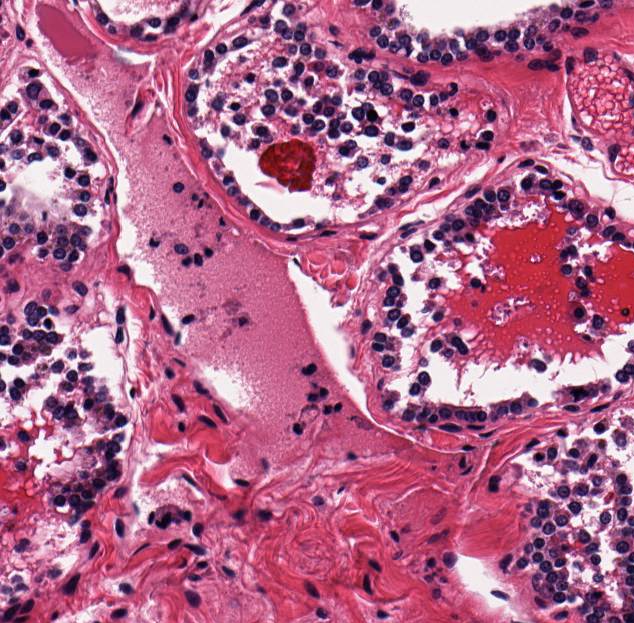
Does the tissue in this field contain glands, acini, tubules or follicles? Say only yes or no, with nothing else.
Yes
